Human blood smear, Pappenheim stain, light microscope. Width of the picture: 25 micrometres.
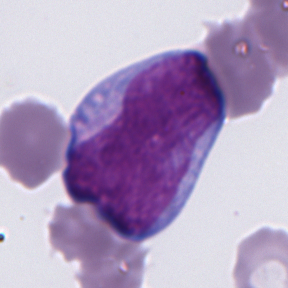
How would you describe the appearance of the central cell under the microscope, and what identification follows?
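Cell about 18 by 13 micrometres; nucleus fills about 70% of its area. Shallow notch in the lower-left nuclear border. Cytoplasm: pale blue rim, widest along the upper-left side, deeper blue at the outer edge than next to the nucleus. Surface smooth, no projections. Myeloblast.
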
